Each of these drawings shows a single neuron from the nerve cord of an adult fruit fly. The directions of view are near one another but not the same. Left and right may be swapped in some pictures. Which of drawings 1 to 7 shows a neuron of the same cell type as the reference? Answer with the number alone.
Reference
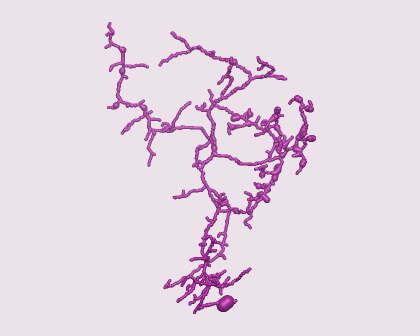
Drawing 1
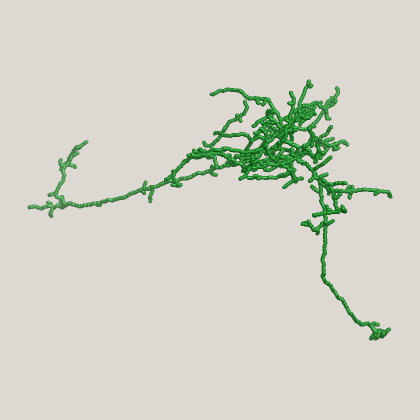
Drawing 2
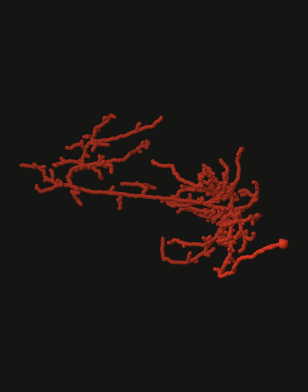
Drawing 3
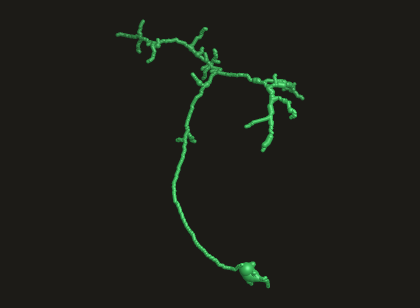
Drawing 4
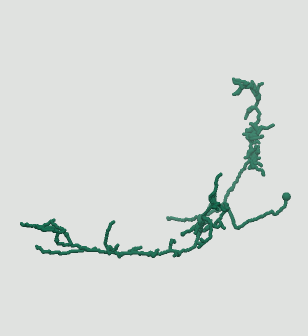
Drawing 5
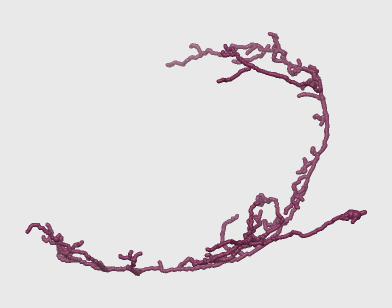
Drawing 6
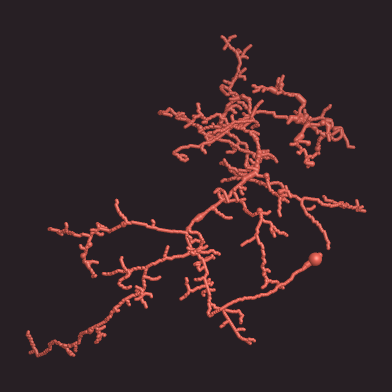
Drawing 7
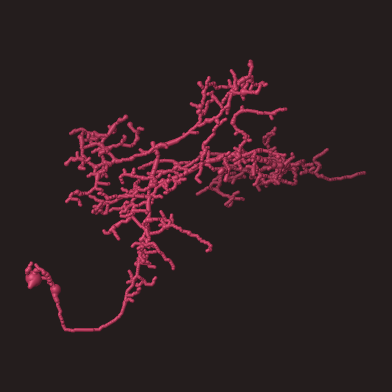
6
